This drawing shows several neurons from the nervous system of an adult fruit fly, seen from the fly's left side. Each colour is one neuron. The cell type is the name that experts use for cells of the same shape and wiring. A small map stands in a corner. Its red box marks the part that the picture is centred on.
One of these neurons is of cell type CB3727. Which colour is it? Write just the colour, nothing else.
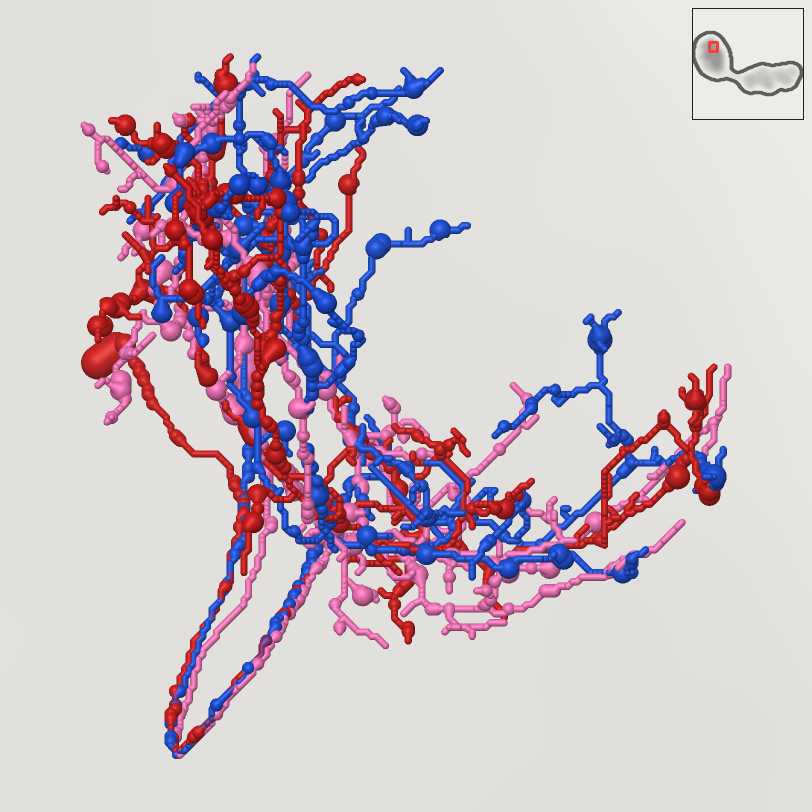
red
